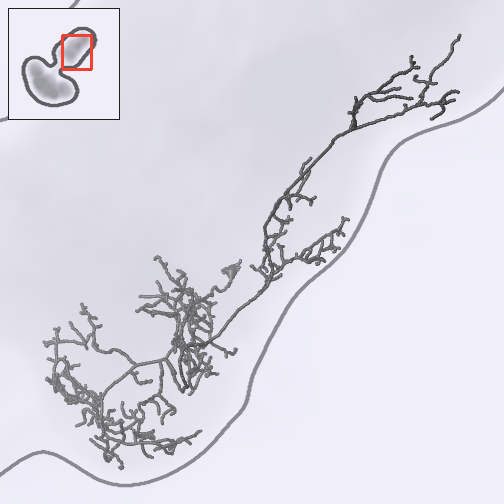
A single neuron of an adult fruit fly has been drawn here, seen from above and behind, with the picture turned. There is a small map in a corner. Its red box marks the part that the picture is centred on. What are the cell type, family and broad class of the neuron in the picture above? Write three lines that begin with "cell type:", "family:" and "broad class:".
cell type: IN12A011
family: hemilineage 12A
broad class: nerve-cord intrinsic neuron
